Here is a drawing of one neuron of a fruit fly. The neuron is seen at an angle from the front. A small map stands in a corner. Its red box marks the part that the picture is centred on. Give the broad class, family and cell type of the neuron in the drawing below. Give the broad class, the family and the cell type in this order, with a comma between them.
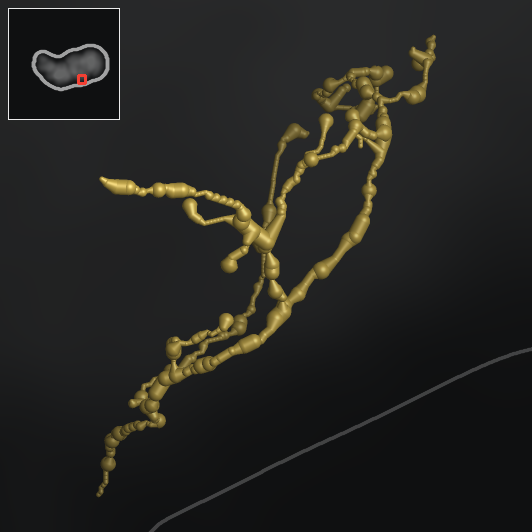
sensory neuron entering the brain, class mechanosensory, TPMN2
